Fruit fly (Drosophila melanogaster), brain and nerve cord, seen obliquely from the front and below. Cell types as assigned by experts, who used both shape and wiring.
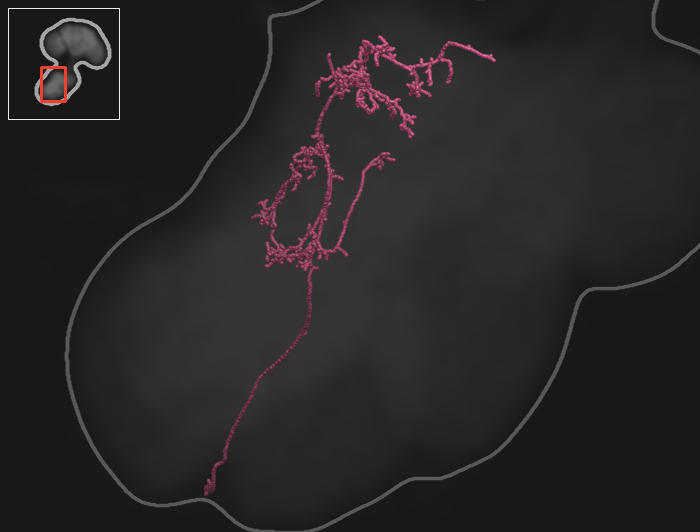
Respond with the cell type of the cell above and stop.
IN06B053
